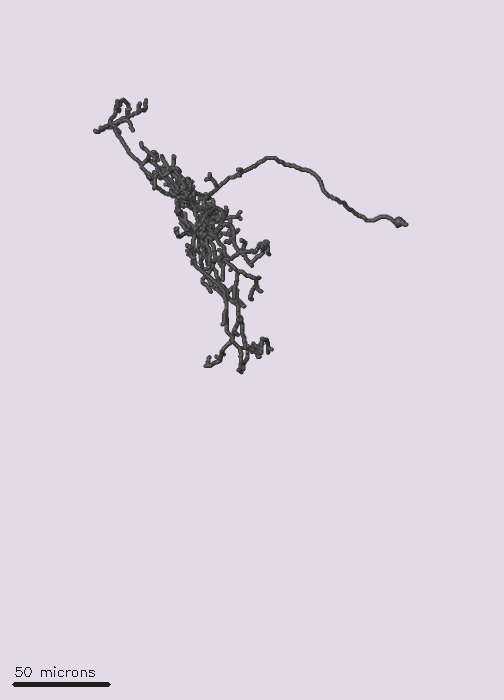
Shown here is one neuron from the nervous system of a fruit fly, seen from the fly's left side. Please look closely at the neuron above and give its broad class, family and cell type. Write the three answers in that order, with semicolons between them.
central-brain intrinsic neuron; hemilineage DM4_dorsal; pC1_5b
